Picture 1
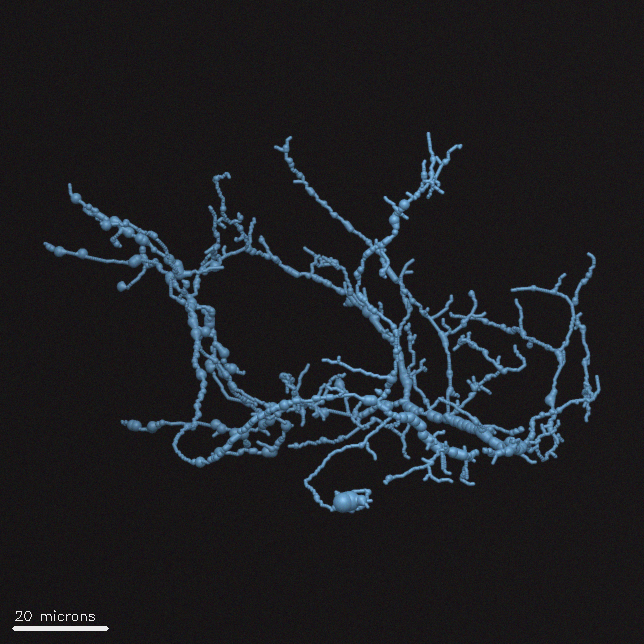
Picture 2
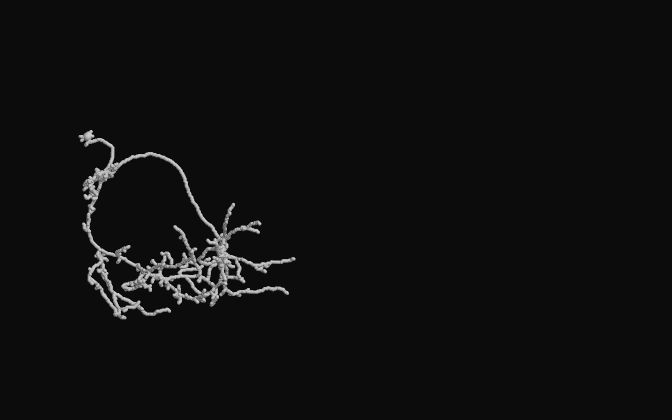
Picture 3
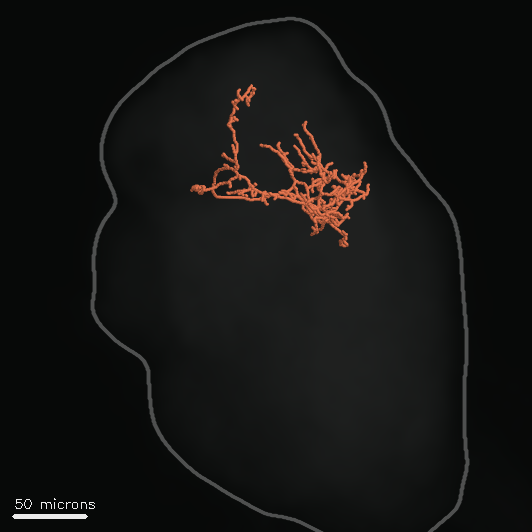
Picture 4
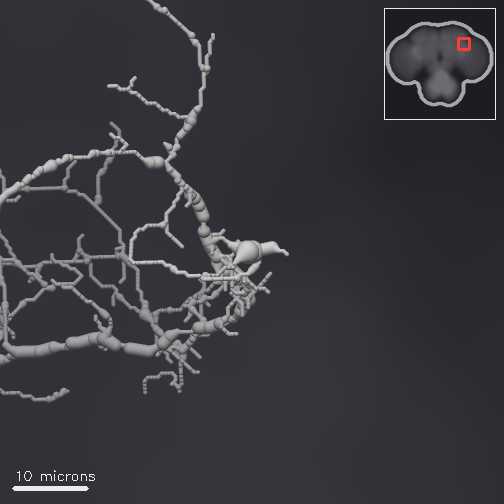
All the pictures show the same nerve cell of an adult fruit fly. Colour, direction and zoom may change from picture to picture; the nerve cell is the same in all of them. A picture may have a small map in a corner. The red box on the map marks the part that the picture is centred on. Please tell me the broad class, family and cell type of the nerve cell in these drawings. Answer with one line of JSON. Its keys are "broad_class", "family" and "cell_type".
{"broad_class": "central-brain intrinsic neuron", "family": "hemilineage SLPa&l1_anterior", "cell_type": "PLP052"}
